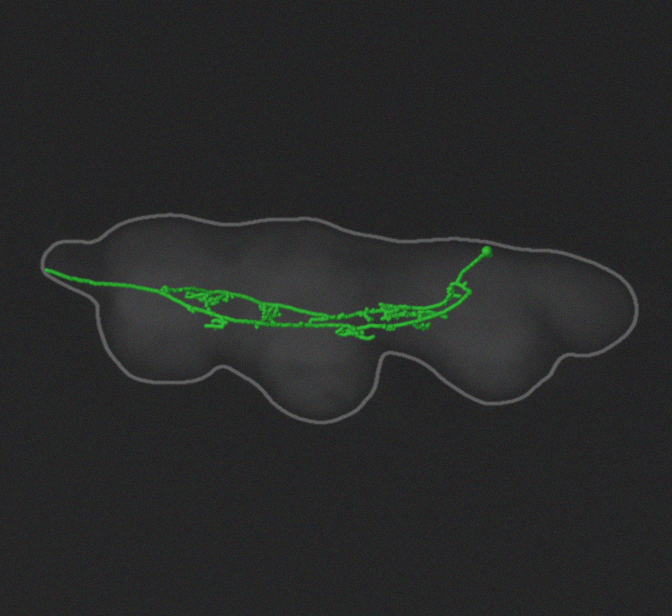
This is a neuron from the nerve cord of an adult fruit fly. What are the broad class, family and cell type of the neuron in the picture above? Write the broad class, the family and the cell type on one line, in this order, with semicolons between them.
ascending neuron; hemilineage 23B; AN23B026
